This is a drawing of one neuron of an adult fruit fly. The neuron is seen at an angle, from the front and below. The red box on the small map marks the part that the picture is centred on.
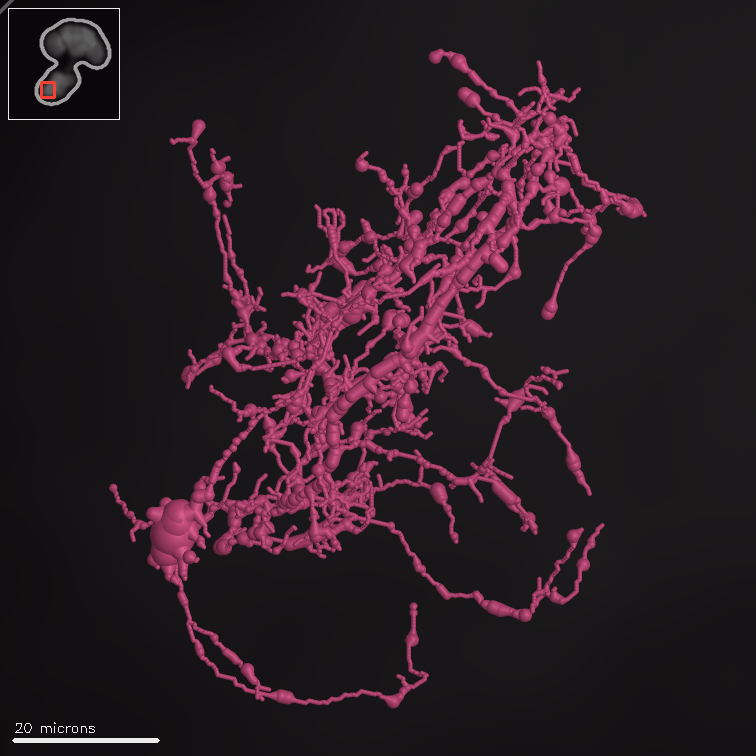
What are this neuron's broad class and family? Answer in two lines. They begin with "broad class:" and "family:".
broad class: nerve-cord intrinsic neuron
family: hemilineage 00A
